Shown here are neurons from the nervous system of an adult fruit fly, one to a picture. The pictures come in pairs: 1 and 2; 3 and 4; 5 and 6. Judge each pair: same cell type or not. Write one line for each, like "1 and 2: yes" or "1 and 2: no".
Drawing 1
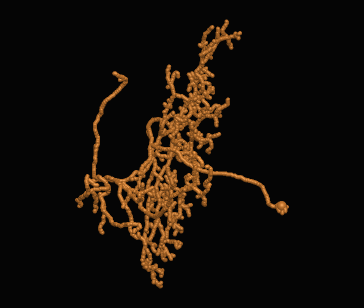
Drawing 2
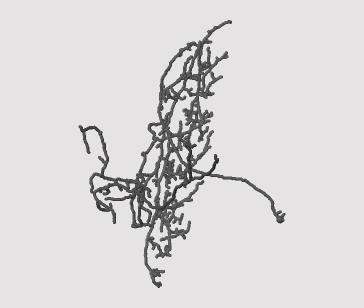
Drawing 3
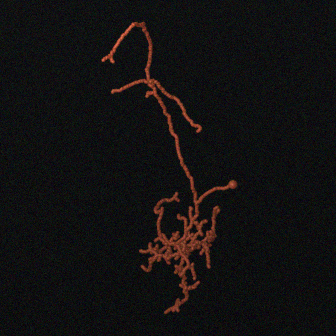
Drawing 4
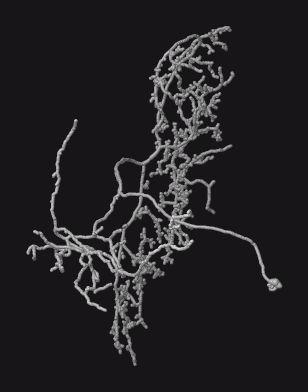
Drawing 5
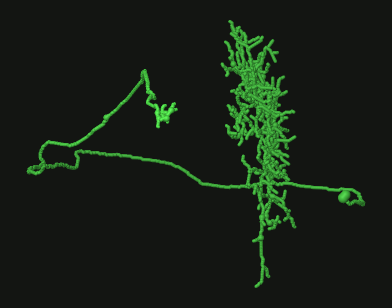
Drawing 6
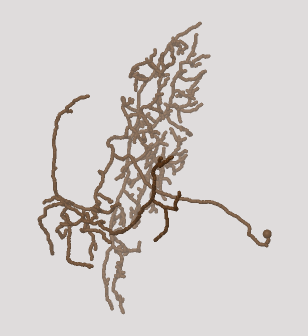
1 and 2: yes
3 and 4: no
5 and 6: no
